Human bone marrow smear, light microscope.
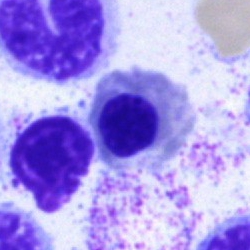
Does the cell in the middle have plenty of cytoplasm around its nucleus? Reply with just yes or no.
Yes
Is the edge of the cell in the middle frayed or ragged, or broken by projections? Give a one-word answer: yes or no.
Yes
